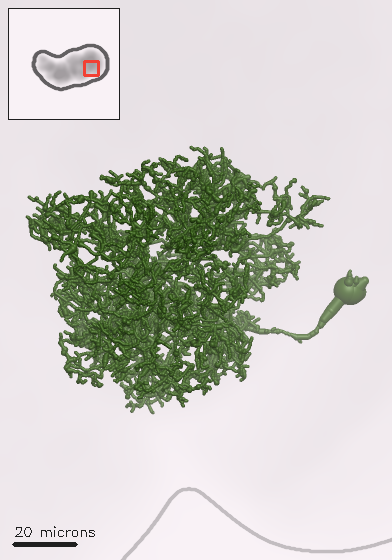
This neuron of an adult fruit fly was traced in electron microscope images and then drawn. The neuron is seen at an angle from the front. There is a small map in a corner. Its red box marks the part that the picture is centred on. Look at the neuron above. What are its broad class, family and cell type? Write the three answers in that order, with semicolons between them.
central-brain intrinsic neuron; hemilineage ALl1_dorsal; lLN2T_a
